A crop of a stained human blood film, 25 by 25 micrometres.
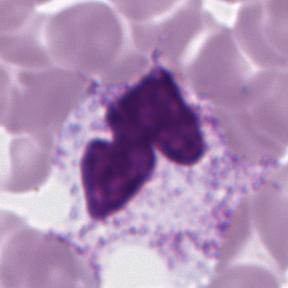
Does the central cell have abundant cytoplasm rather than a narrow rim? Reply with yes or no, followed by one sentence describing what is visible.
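Yes. The cytoplasm is abundant and very pale, almost colourless.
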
